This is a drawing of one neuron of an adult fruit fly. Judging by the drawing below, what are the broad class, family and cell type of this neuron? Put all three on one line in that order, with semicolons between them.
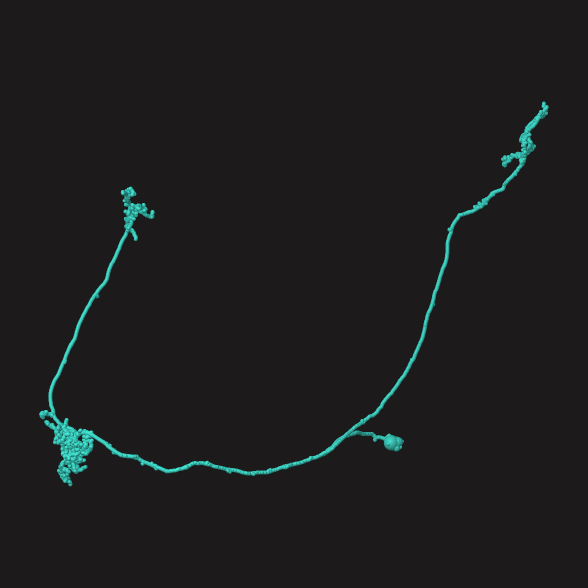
visual projection neuron; LLPC; LLPC2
